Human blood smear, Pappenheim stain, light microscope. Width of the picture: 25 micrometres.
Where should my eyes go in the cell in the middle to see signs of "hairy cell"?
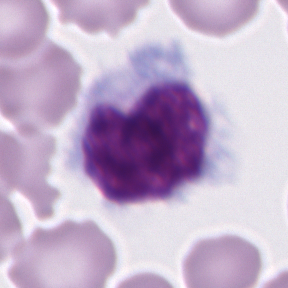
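Several features of the middle cell go with the name hairy cell. Fine hair-like strands project from its cytoplasm, most plainly at the top and right of the cell.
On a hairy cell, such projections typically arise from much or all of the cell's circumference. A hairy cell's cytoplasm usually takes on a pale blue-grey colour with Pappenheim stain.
The cytoplasm here is pale grey-blue, which agrees with that.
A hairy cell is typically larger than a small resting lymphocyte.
This cell is about 14 micrometres across.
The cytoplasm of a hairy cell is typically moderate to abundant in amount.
Here the nucleus is about 11 micrometres across and lies toward the bottom of the cell, and the rim of cytoplasm is widest above it. The nucleus also has a shallow notch in its upper edge.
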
